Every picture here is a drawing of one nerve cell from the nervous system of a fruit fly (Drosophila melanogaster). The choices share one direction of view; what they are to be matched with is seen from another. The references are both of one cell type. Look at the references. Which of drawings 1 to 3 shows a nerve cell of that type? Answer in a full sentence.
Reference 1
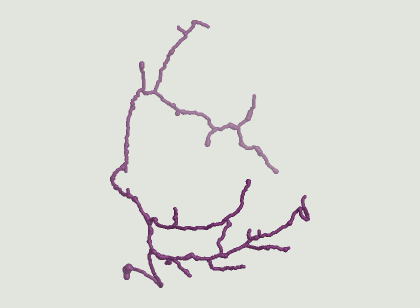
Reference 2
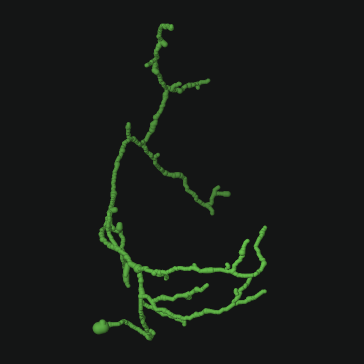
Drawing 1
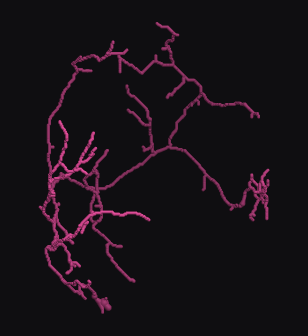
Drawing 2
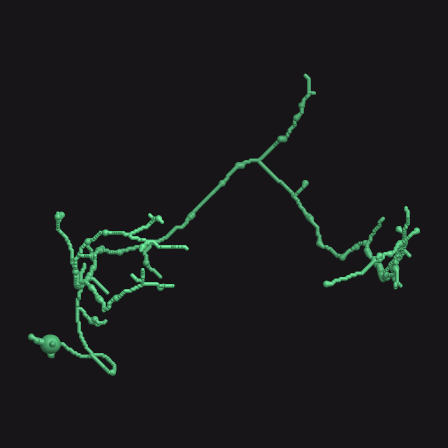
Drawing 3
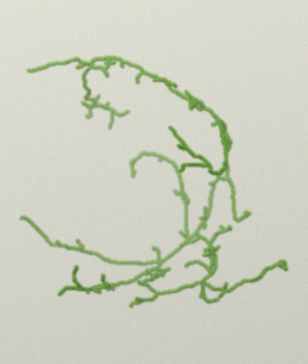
Drawing 2 is of the same cell type.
